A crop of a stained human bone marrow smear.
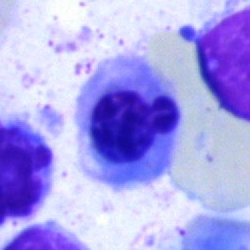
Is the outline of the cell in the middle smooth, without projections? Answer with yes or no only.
Yes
